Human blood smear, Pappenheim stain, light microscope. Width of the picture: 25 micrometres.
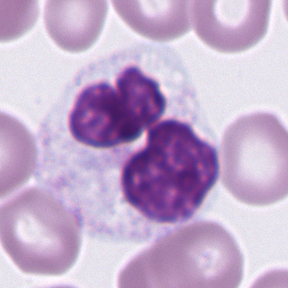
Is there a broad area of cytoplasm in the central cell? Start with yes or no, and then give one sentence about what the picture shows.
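Yes. The cytoplasm is abundant and very pale, almost colourless.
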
